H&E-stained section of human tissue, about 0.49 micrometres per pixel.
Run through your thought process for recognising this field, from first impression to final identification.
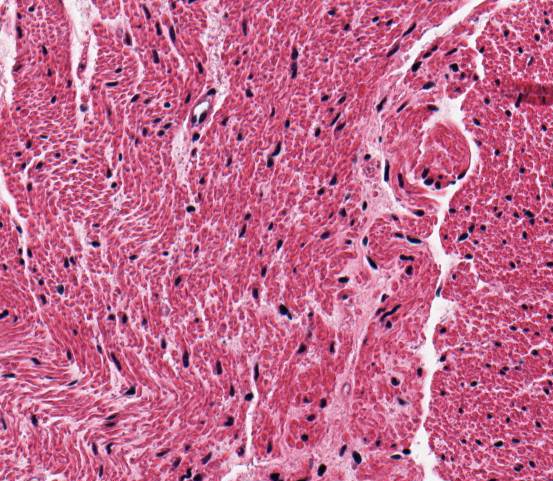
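Smooth muscle makes up this field. Densely packed pink muscle bundles run in several directions, and the cytoplasm of their cells stains a strong, even pink.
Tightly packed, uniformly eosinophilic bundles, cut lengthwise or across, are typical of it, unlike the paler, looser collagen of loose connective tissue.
Along the right edge one bundle is cut across, its cells showing as small rounded profiles. Thin strands of paler pink connective tissue separate the bundles.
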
